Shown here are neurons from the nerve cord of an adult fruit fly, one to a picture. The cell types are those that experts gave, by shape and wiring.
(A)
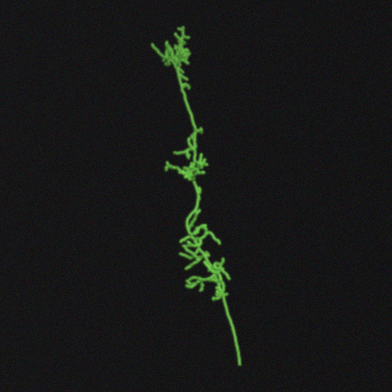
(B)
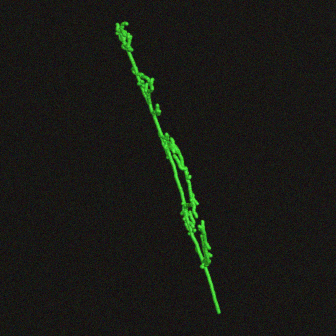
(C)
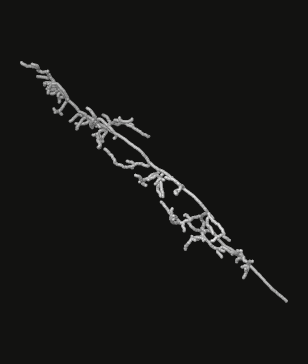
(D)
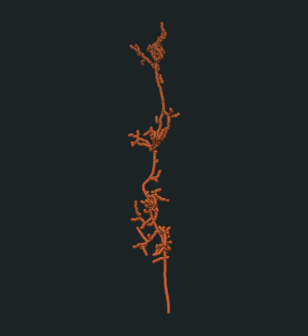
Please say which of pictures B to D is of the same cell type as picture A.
Picture D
